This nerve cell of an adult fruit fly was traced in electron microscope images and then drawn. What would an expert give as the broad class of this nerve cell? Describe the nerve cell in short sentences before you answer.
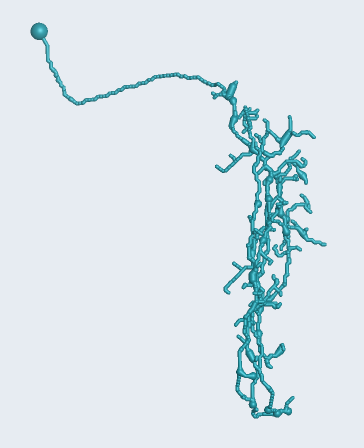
The cell body is at the upper left of the picture. The picture shows dozens of branch ends. This is an optic-lobe intrinsic neuron.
